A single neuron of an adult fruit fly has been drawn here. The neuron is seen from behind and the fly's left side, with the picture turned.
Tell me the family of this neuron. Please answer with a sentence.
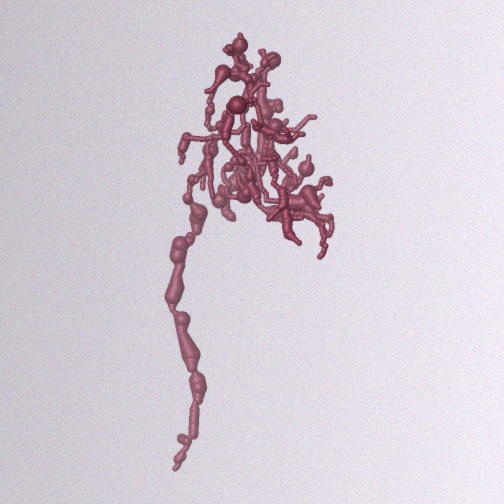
The family is ENS.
